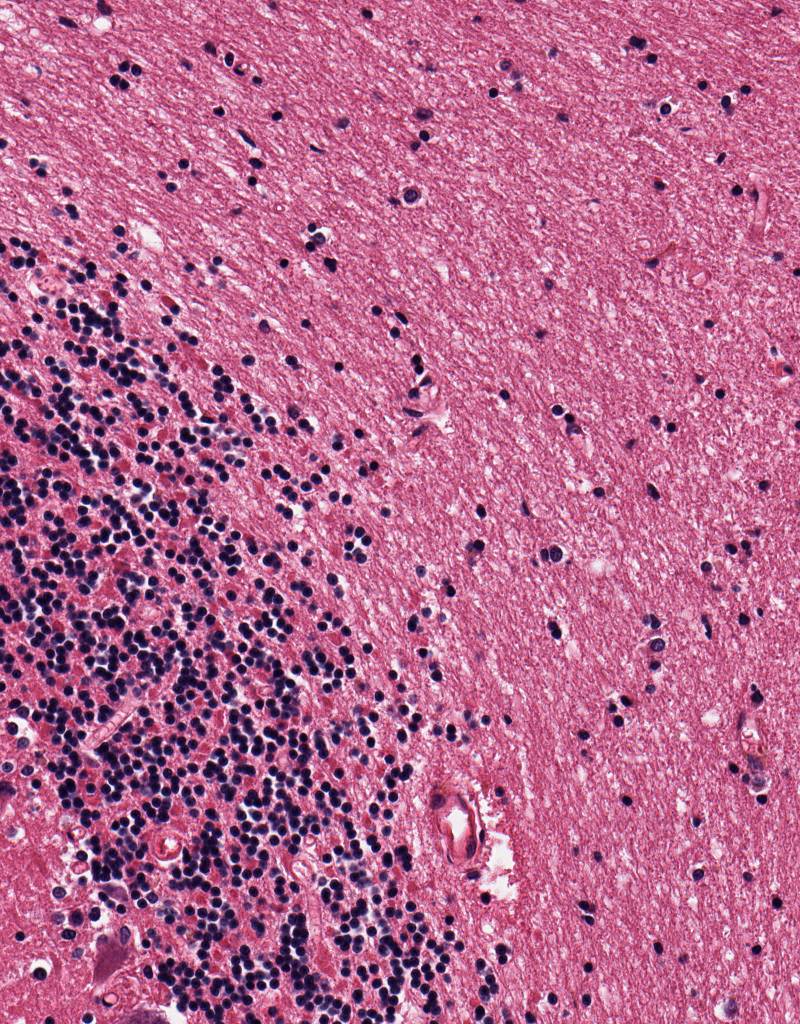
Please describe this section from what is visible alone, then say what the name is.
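Lower left is a crowded band of small, round, uniformly dark nuclei with almost no visible cytoplasm, and small irregular pink cell-free patches between clusters. Upper and right, pale pink fibrillary tissue, its sparse small dark nuclei sometimes in short rows along fibres. That's cerebellum.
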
